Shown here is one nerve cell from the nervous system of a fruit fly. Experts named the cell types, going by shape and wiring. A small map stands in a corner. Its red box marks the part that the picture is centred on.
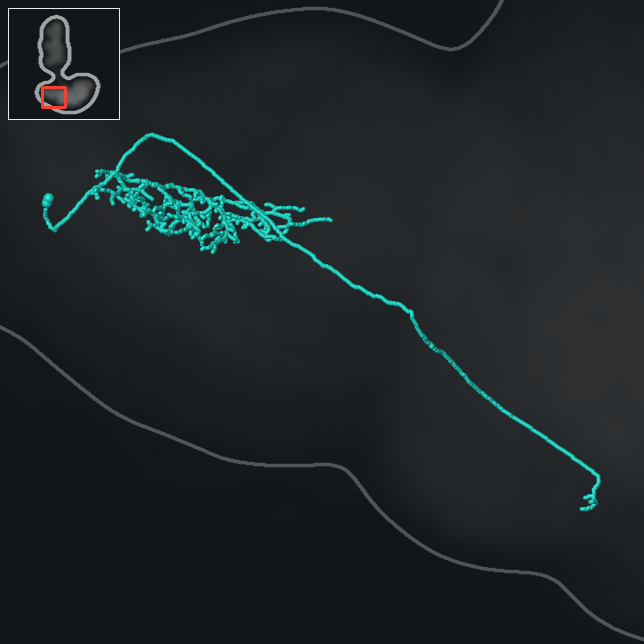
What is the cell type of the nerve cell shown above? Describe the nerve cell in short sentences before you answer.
It is in the brain and does not reach the nerve cord. As drawn here it is wider than it is tall. It is a visual projection neuron. Its cell type is MeTu3b.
